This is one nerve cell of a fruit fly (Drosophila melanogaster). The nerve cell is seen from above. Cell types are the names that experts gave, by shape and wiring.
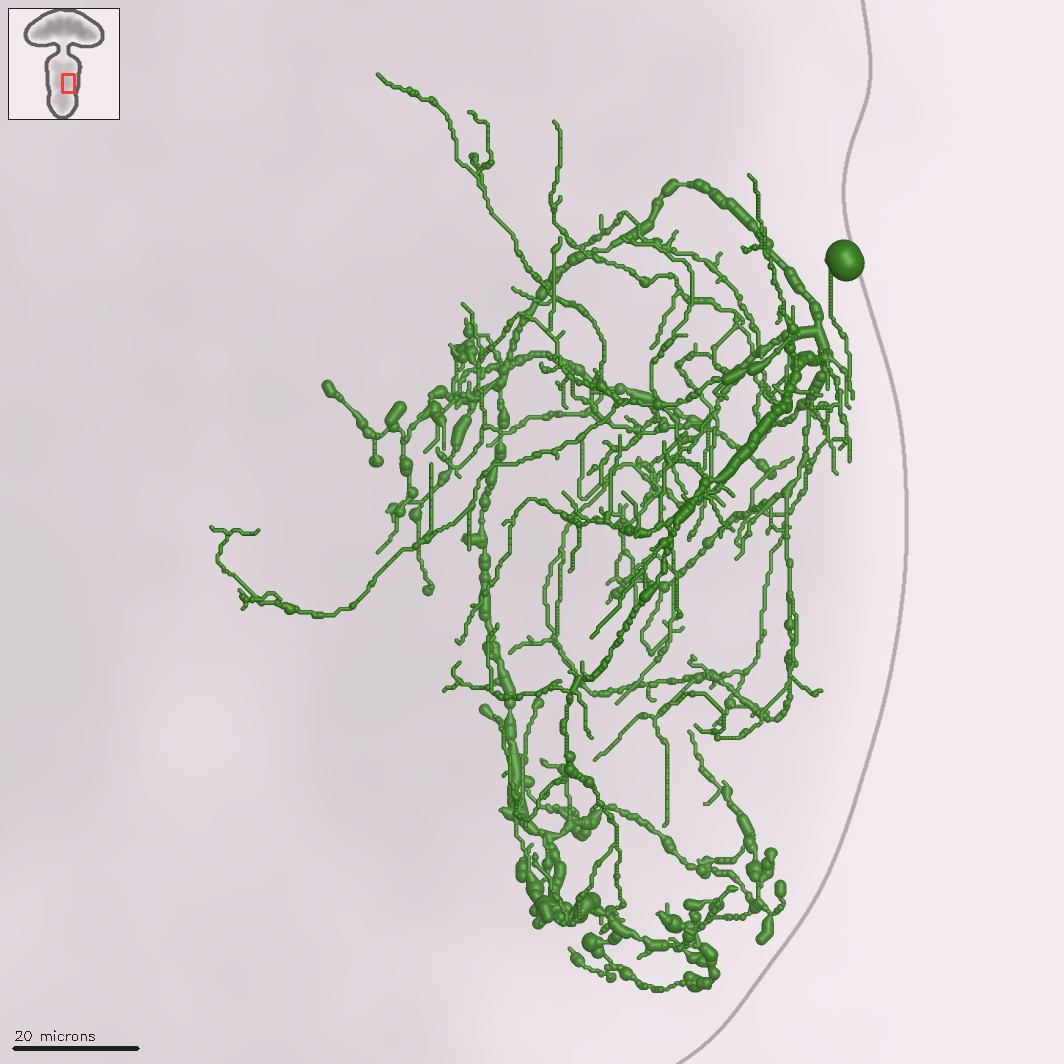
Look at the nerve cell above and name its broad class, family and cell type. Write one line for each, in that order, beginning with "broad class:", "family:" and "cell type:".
broad class: nerve-cord intrinsic neuron
family: hemilineage 09A
cell type: IN09A012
